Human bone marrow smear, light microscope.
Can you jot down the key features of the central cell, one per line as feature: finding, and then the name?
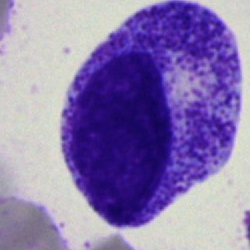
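Outline: smooth, oval
Nucleus: off-centre, toward left side
Chromatin: dense, dark purple
Cytoplasm: paler area with fewer granules just right of nucleus
Name: promyelocyte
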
